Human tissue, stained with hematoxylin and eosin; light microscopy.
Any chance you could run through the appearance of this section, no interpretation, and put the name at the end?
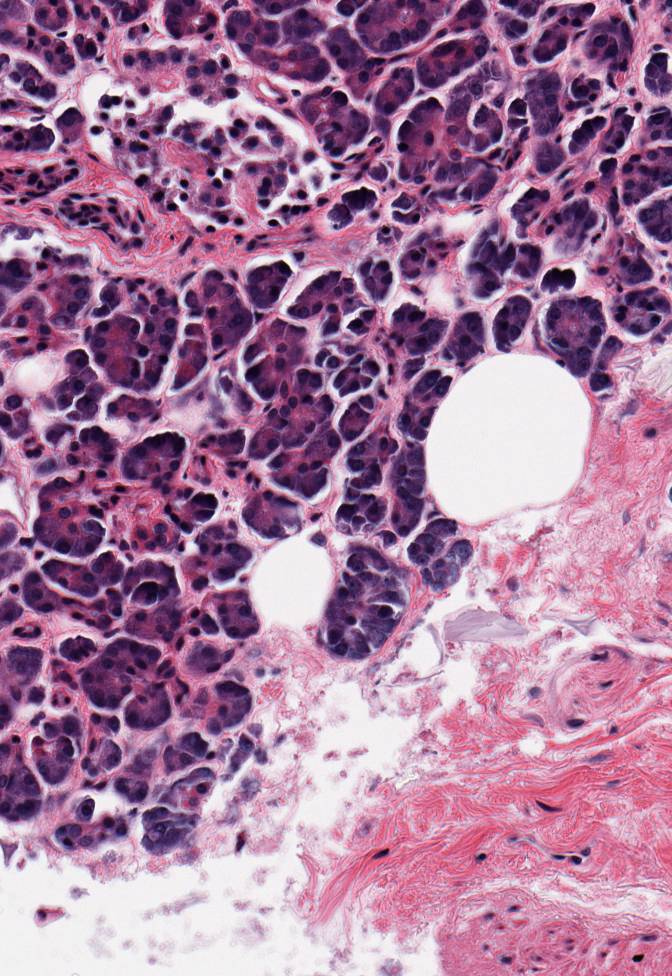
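Start with the upper and left parts, filled by closely packed small rounded cell clusters; pink fibrous tissue takes the lower right. Their cells have deeply purple, granular-looking cytoplasm and small, round, dark nuclei. Thin pink fibrous strands part the clusters, often with narrow clear clefts along their edges. This is pancreas.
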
